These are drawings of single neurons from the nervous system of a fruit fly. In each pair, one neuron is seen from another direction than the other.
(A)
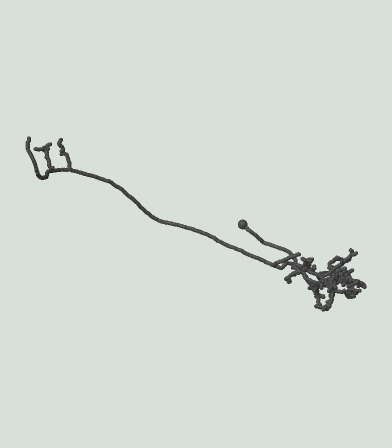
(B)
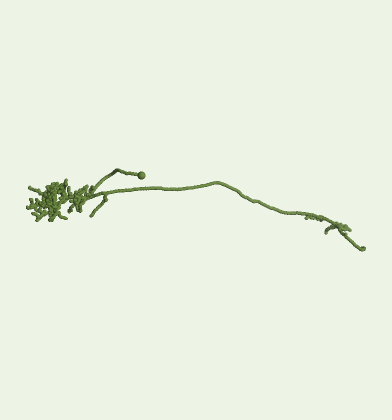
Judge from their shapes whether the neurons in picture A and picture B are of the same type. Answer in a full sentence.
They are of the same cell type.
